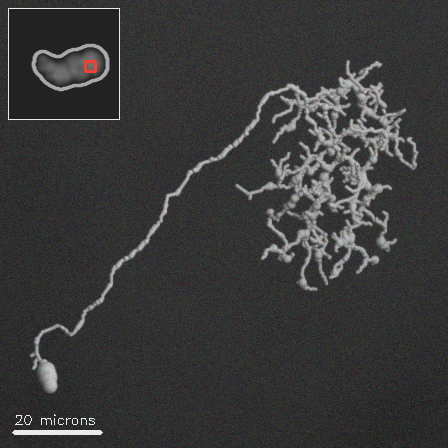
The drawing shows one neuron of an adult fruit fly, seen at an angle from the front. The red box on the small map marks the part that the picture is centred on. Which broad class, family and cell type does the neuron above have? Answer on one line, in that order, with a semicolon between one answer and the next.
optic-lobe intrinsic neuron; Li; Li34a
